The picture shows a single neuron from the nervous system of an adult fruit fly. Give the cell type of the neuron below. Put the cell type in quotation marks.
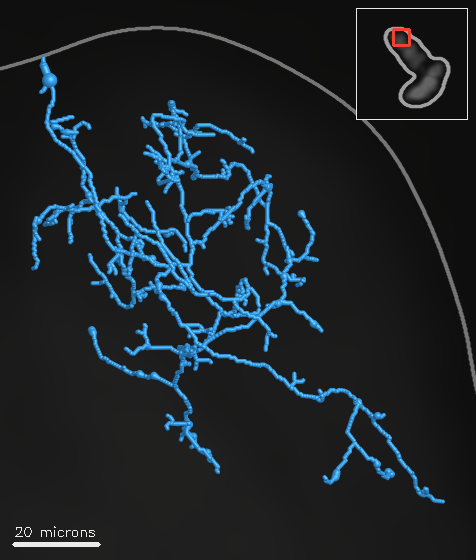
"IN01B034"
